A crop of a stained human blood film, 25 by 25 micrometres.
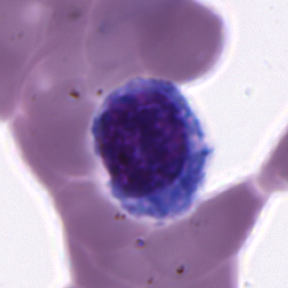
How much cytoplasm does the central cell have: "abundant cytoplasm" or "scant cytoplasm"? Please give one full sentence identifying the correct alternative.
The cytoplasm of this cell is scant, a narrow rim.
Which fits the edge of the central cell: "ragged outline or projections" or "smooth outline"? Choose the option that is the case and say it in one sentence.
The cell is bounded by a rough outline.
